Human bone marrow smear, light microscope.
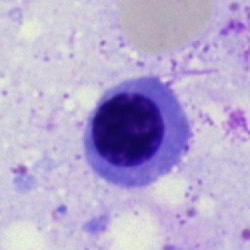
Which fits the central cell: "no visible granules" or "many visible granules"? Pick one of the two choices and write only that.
No visible granules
